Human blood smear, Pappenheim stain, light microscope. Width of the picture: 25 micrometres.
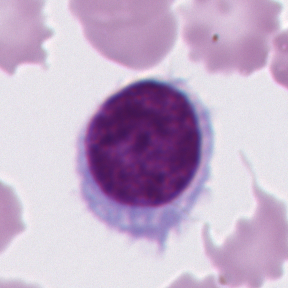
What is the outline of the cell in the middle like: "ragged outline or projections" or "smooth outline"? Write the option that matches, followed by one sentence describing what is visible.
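Ragged outline or projections. The cell's border is ragged, with fine hair-like projections, most evident along its lower edge.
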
